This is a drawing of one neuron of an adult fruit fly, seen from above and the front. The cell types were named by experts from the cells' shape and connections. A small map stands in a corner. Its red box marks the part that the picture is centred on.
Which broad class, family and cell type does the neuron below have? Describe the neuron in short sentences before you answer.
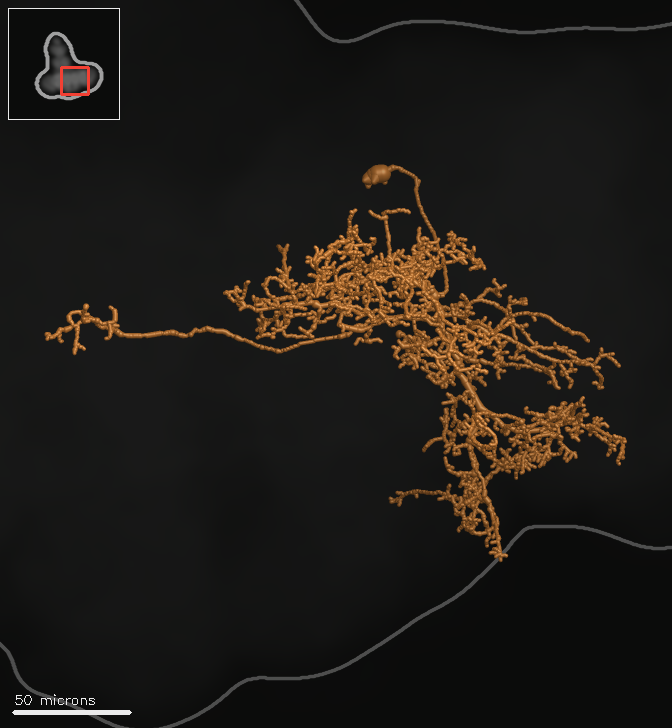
The cell body is at the top of the picture. By the scale bar it is about 250 microns wide in this view. More than a hundred branch ends can be seen. It is a central-brain intrinsic neuron. Its family is hemilineage VLPl&p2_posterior. Its cell type is PVLP122.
